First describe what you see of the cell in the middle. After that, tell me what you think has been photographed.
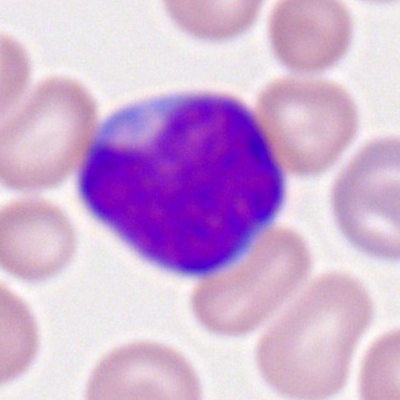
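So, the edge of the cell first: the outline is smooth, with no surface projections. The chromatin stains a deep purple all through the nucleus. The cytoplasm is pale blue, and it's widest at the upper left of the cell. This one is a myeloblast.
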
